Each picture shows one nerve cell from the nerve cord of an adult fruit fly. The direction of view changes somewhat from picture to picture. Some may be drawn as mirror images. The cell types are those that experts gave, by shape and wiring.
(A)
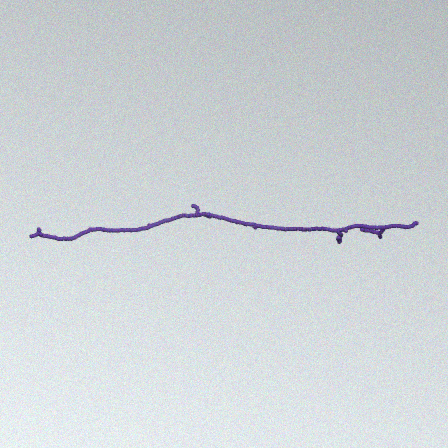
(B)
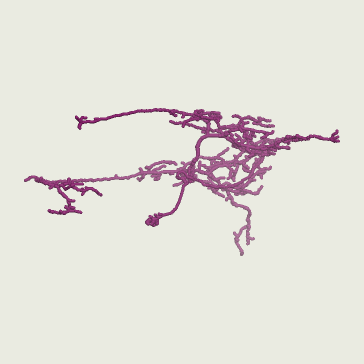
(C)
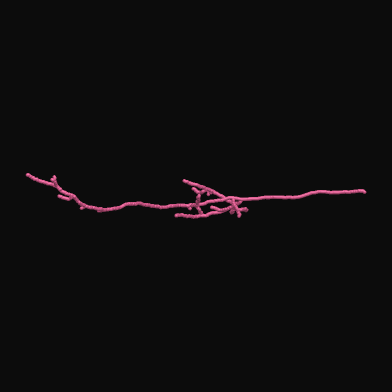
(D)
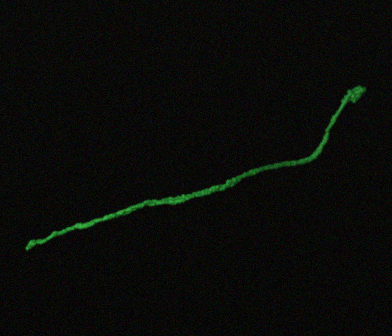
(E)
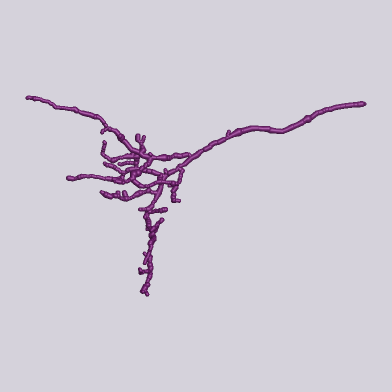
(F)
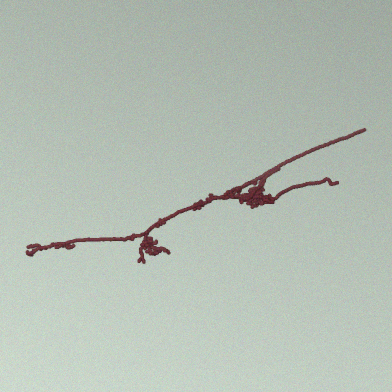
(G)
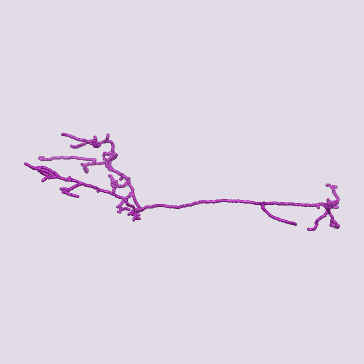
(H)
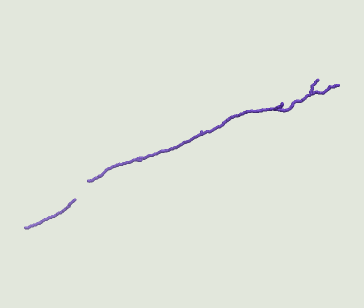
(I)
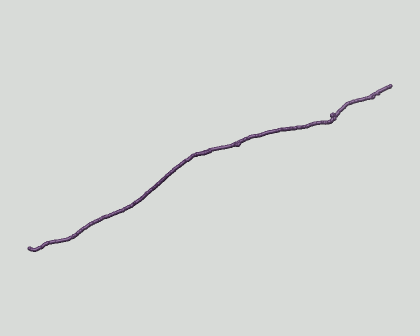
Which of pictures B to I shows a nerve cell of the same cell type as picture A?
Picture I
